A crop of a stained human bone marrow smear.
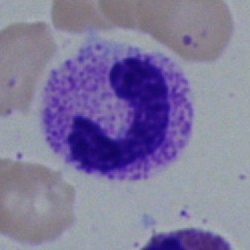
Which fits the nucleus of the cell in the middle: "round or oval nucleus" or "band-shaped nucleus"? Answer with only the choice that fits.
Band-shaped nucleus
